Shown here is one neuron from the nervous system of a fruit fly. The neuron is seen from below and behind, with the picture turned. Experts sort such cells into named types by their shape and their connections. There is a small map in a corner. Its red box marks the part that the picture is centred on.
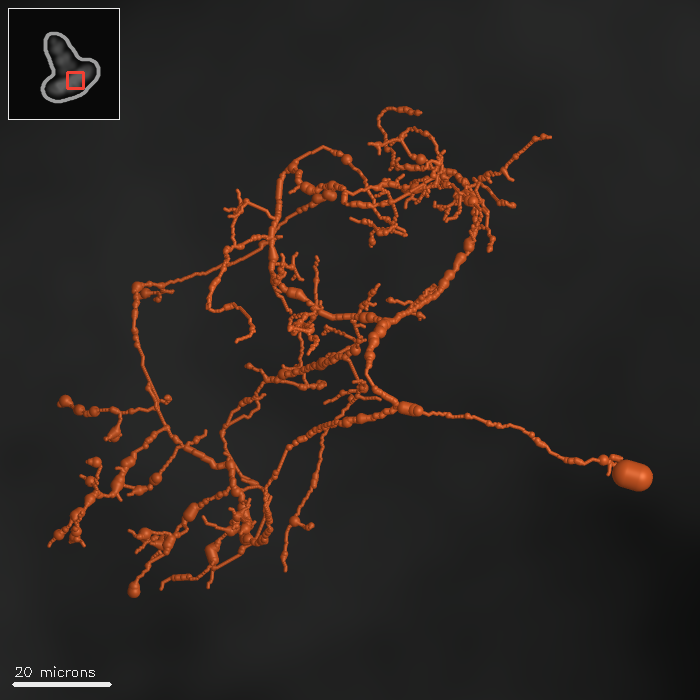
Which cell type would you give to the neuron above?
SIP128m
